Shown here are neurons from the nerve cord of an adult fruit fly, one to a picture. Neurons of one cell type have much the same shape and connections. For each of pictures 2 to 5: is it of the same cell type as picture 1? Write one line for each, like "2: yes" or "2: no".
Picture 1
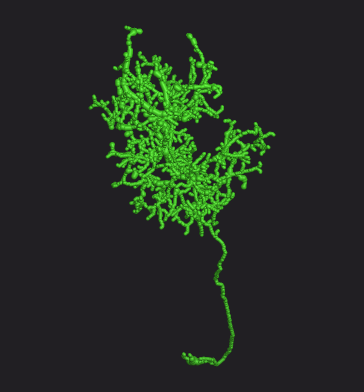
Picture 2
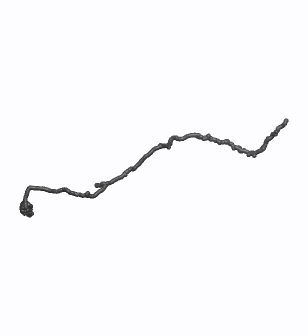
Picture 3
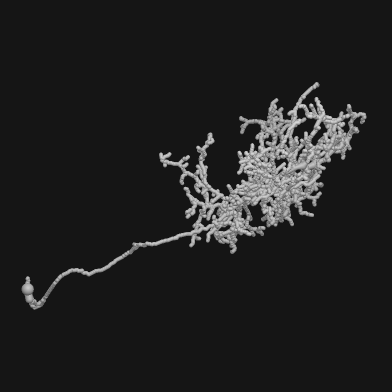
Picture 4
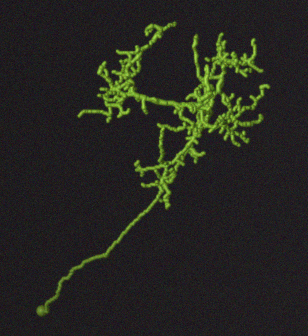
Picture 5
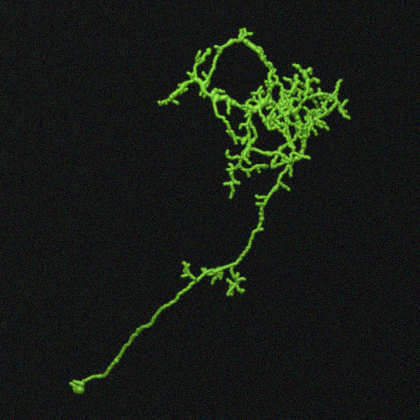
2: no
3: yes
4: no
5: no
